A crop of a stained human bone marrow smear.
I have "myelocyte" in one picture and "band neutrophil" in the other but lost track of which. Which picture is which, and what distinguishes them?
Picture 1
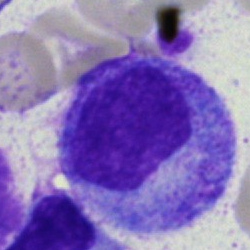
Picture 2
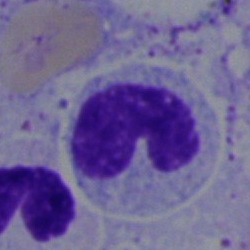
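So, picture 1: that's the myelocyte, and picture 2 is the band neutrophil. Starting with the outline, I find it round and smooth in both. Moving to the nucleus of the myelocyte, I see it pushed off-centre toward the upper left, staining dark purple with a mottled texture. In the band neutrophil, by contrast, the nucleus is deeply indented, its notch opening downward, and I can make out no nucleoli in it.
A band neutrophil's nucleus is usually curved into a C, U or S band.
Then the cytoplasm: the myelocyte has plenty of it, blue, with a paler zone lying beside the nucleus on its lower right, and I find no vacuoles in it. The band neutrophil's cytoplasm is pale grey-blue. One more thing to keep separate: another nucleated cell, with a dark indented nucleus of its own, lies against the lower left of the band neutrophil.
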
